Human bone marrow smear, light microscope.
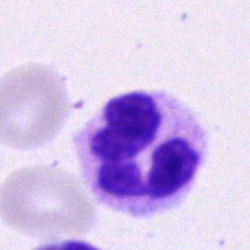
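Segmented neutrophil in a stained human bone marrow smear under the light microscope. The chromatin is dark purple and densely clumped, and no nucleoli are visible in the nucleus. The cytoplasm contains fine, faint lilac granules and shows no vacuoles.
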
